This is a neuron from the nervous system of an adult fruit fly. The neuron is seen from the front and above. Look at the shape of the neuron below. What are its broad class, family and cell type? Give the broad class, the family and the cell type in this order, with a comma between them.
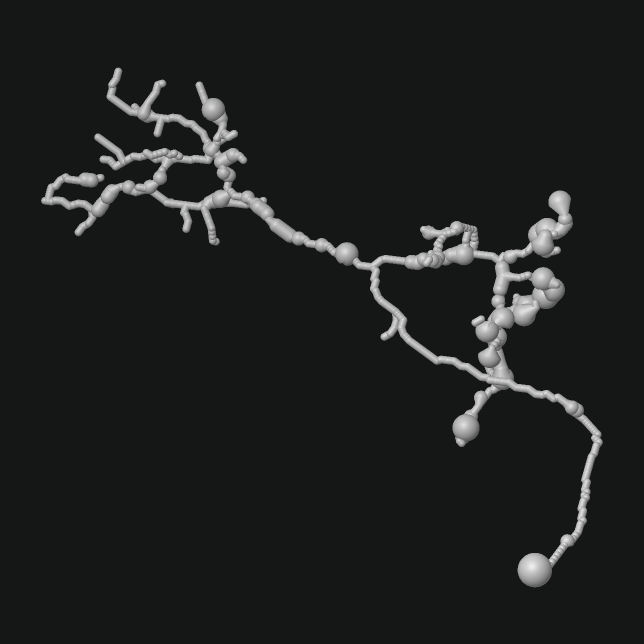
optic-lobe intrinsic neuron, Mi, Mi13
